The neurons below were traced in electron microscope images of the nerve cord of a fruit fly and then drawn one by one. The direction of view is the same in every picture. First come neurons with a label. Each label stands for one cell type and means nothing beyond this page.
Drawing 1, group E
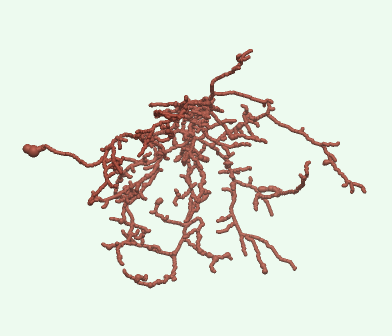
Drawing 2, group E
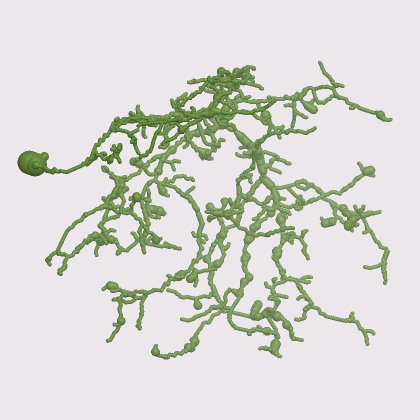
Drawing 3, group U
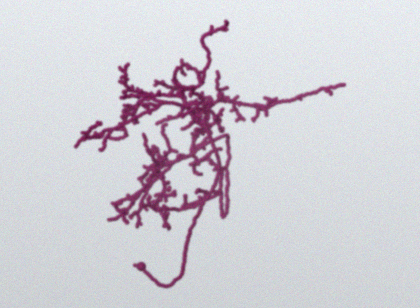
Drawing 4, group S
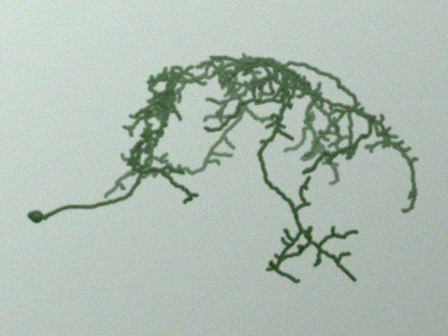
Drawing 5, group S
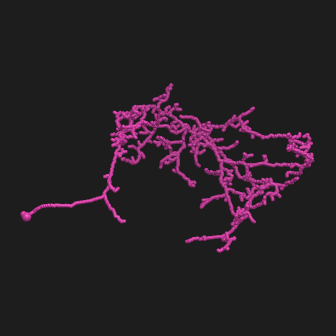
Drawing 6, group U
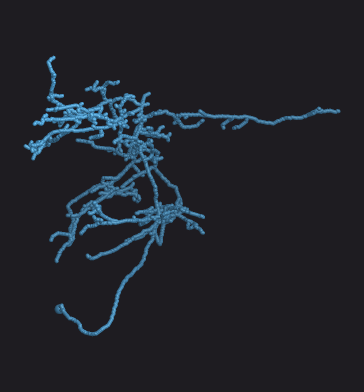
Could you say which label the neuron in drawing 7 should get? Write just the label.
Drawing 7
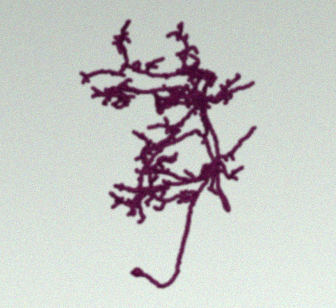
group U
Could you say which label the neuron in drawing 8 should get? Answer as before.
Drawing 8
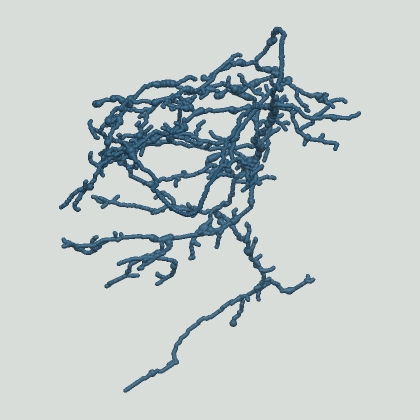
group U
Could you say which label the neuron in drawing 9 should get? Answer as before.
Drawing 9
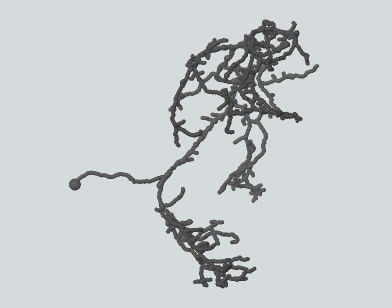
group E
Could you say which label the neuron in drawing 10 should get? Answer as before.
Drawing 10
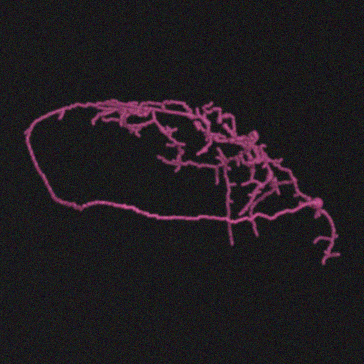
group S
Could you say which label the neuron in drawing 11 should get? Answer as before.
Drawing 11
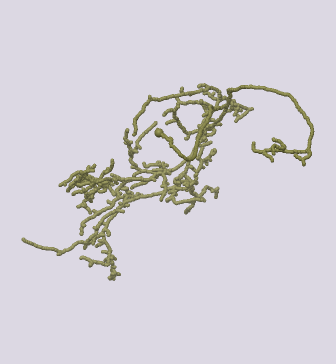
group U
